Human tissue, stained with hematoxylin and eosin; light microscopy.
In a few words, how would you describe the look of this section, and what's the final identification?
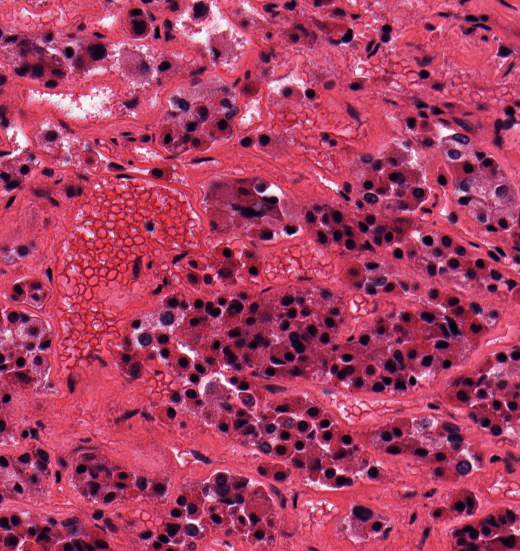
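Many cells: pink to purple granular cytoplasm, nucleus often set to one side. Vessel left of centre, filled with tightly packed red blood cells. No glands with open lumens in the field. Tissue: pituitary.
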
